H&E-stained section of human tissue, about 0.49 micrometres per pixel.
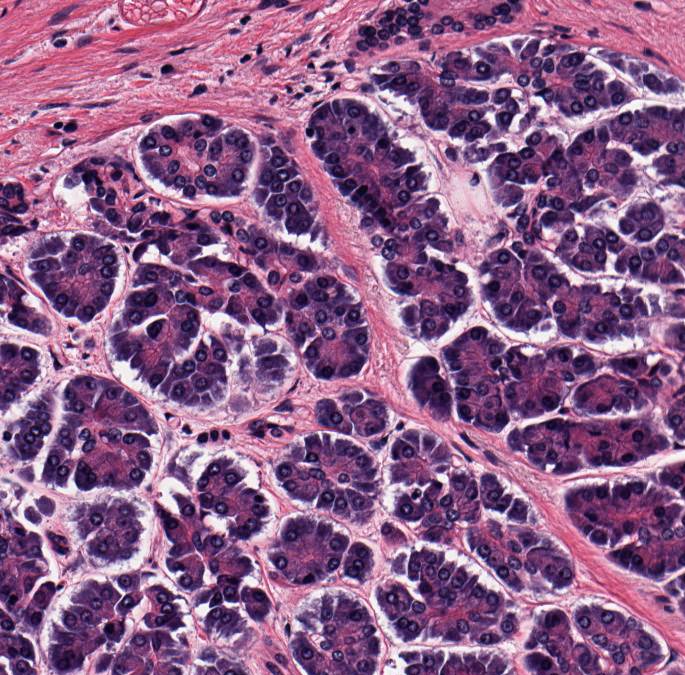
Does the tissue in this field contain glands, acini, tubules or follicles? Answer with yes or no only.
Yes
